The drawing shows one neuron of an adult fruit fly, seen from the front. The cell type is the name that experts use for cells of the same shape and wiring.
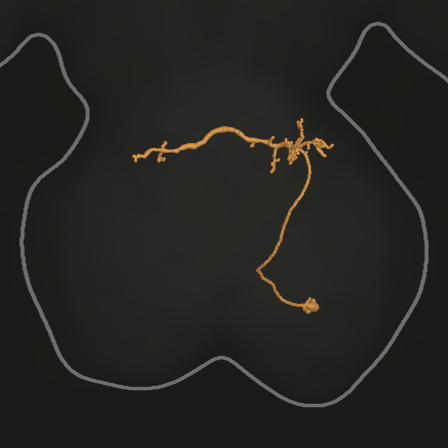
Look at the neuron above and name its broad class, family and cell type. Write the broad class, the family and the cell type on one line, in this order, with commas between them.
nerve-cord intrinsic neuron, hemilineage 06A, IN06A022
